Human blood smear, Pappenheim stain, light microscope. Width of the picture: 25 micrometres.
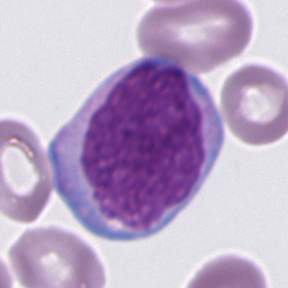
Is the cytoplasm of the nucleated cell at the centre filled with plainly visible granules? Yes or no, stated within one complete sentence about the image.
No, its cytoplasm lacks visible granules entirely.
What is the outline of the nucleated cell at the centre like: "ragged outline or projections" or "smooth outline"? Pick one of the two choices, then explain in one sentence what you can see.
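Smooth outline. The cell outline is smooth and rounded, without surface projections.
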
